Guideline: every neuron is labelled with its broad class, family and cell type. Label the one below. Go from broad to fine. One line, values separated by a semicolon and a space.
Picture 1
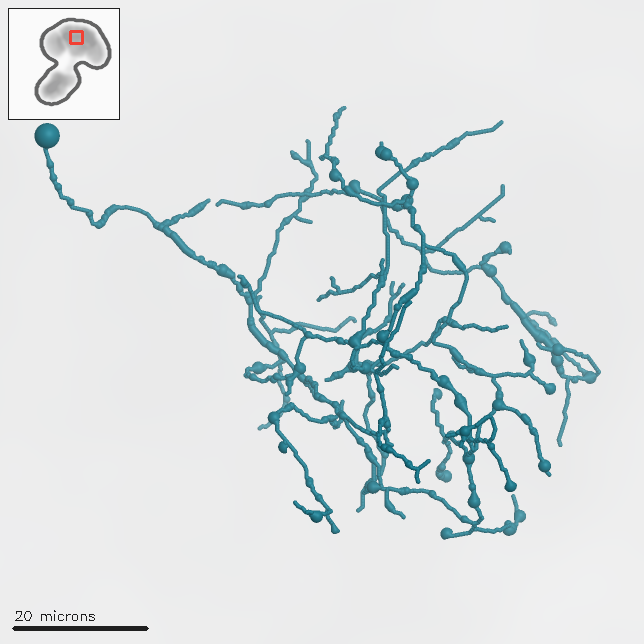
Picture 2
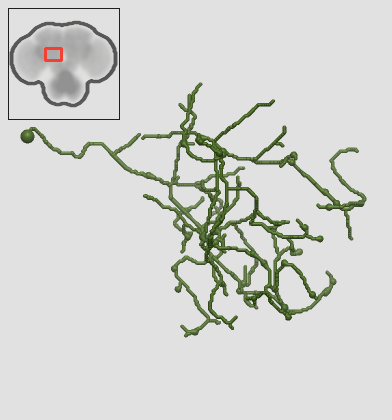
central-brain intrinsic neuron; hemilineage ALl1_dorsal; CB3202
